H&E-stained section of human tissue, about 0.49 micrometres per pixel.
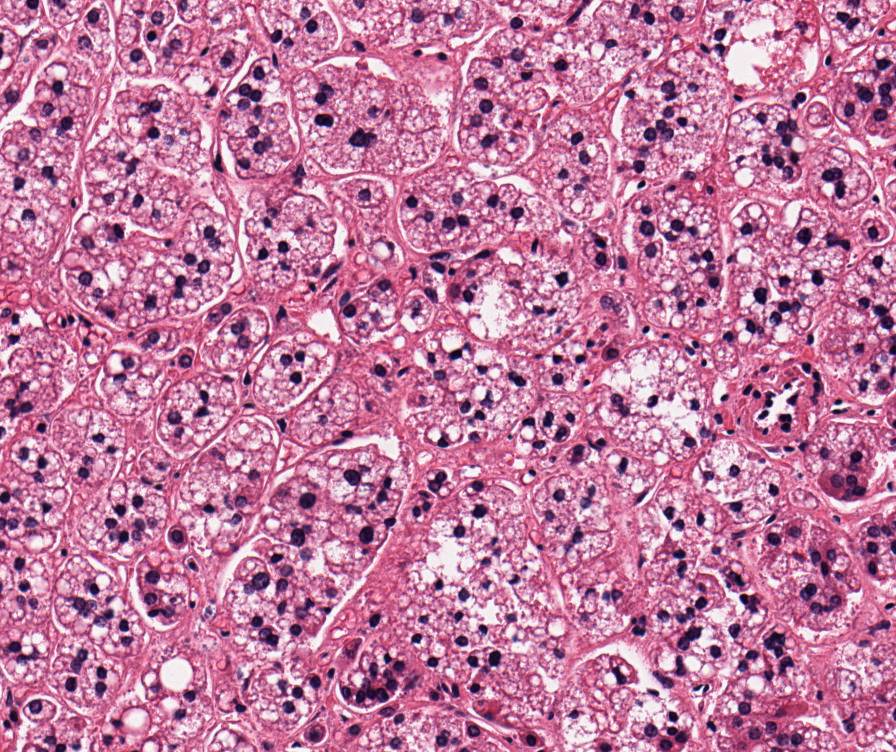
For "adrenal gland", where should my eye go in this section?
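This section is adrenal gland. Across the whole field, the cells are arranged in rounded nests of varying size, each outlined by thin pink septa. Their cytoplasm is pale and filled with many small clear vacuoles, giving a bubbly look, and their nuclei are small, round and darkly stained. The nests are solid, and the cells form no glandular lumens.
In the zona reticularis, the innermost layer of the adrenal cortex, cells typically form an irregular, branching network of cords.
The rounded nests seen here do not follow that pattern, so this part of the picture does not match the zona reticularis.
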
